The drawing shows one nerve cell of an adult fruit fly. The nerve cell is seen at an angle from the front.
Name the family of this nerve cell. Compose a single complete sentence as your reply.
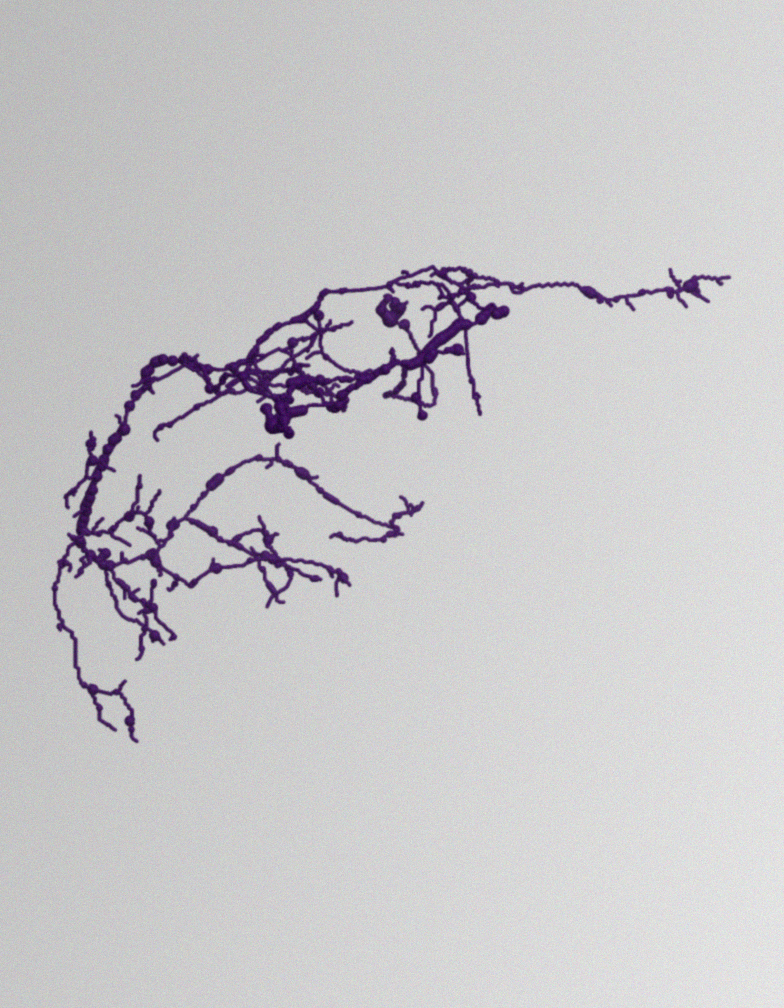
This nerve cell has hemilineage 11B as its family.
